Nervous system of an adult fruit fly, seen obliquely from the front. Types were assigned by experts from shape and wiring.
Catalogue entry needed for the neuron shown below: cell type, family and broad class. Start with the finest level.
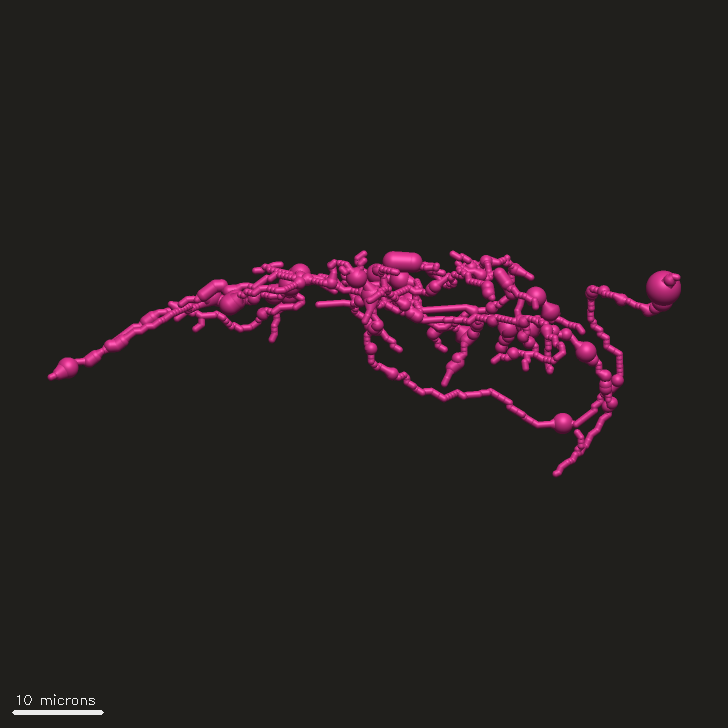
CB4130; hemilineage SLPpm1; central-brain intrinsic neuron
